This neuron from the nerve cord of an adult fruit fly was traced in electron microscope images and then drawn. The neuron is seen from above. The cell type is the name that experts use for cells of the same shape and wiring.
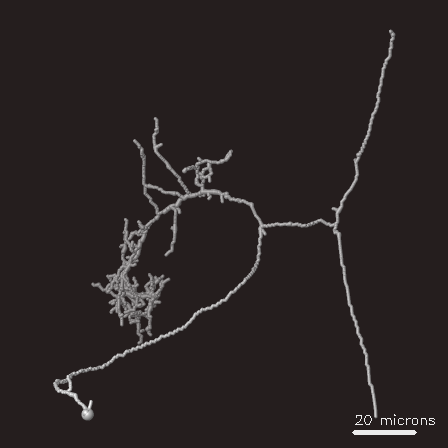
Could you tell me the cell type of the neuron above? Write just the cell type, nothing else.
IN23B074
